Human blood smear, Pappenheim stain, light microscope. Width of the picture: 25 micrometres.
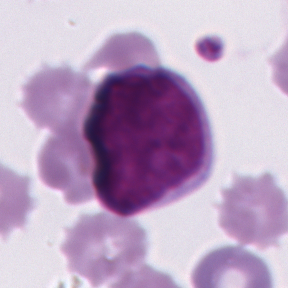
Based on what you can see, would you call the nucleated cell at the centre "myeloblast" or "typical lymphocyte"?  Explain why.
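This is a myeloblast rather than a typical lymphocyte. Its chromatin is finely textured and evenly spread, free of coarse clumps.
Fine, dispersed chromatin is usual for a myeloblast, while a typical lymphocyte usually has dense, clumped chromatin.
The nucleus, about 13 by 11 micrometres, fills most of the cell, with a narrow cytoplasmic rim clearest on the right and lower right.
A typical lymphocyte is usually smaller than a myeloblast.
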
